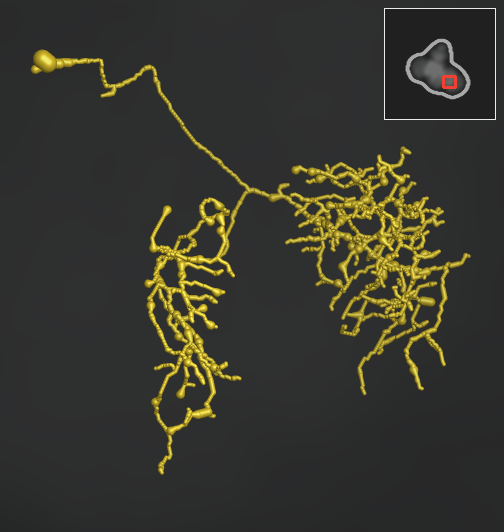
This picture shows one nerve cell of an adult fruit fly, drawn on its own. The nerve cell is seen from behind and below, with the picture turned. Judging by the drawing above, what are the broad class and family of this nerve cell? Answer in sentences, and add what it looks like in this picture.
This is an optic-lobe intrinsic neuron. The family is Li. The cell body can be seen at the upper left of the picture. The picture shows dozens of branch ends.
